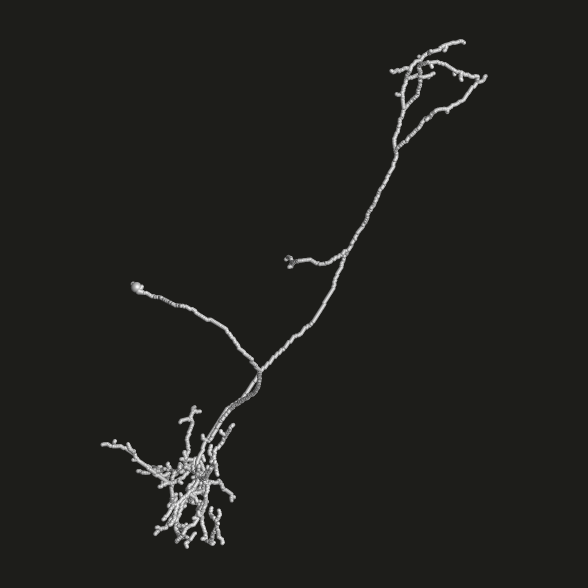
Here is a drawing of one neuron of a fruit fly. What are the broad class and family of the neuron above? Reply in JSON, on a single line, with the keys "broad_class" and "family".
{"broad_class": "nerve-cord intrinsic neuron", "family": "hemilineage 11A"}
